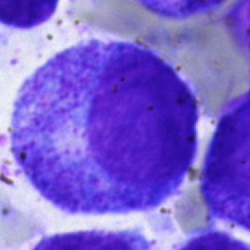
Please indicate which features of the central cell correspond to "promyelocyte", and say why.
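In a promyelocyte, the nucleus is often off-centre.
This cell has plentiful cytoplasm on its left side, which fits that pattern. The cytoplasm stains bluish-purple, with fine purple-red granules scattered through it. A paler, less granular area of cytoplasm lies next to the left edge of the nucleus. The nuclear chromatin is dark purple and fairly evenly fine, without coarse clumps.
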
